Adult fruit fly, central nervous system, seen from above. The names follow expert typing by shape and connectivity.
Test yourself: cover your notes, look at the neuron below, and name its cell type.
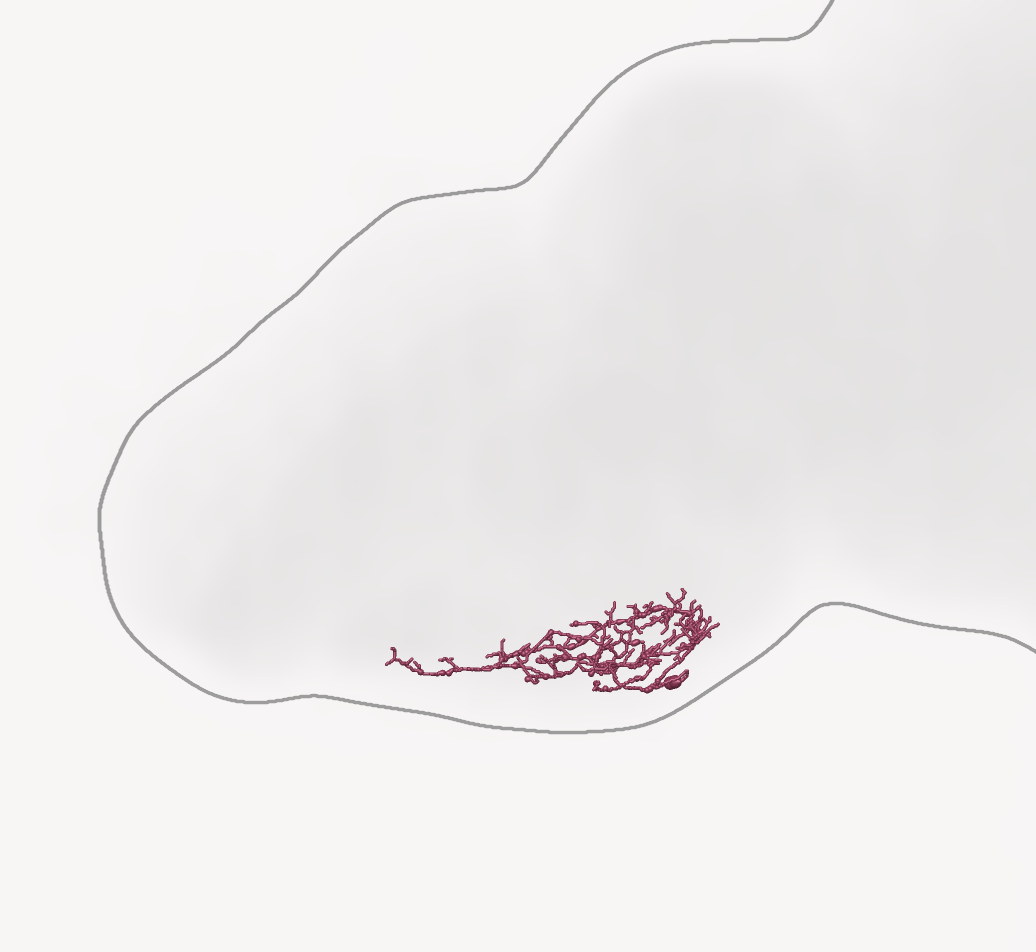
LPi3b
